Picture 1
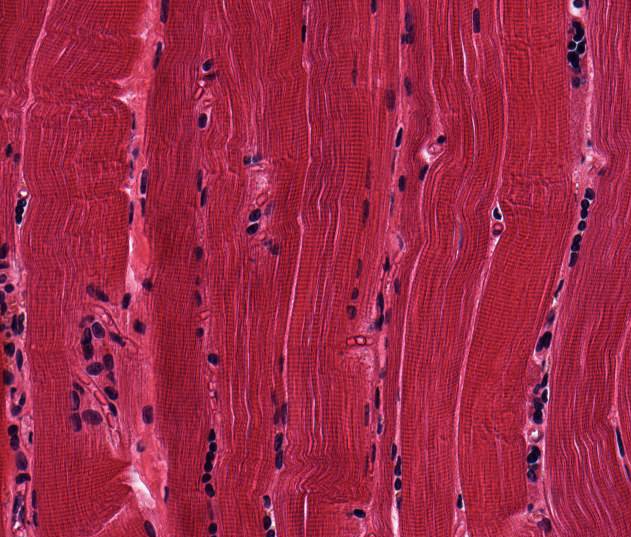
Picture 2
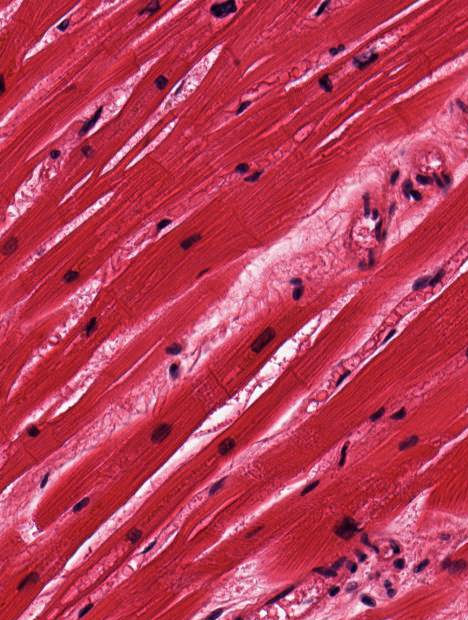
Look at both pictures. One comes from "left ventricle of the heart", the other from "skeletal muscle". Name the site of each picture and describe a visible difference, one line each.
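Picture 1: skeletal muscle. The fibre nuclei are elongated and dark and lie at the edges of the fibres rather than in their centres.
Picture 2: left ventricle of the heart. Each fibre has oval nuclei lying singly in the centre of the fibre.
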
